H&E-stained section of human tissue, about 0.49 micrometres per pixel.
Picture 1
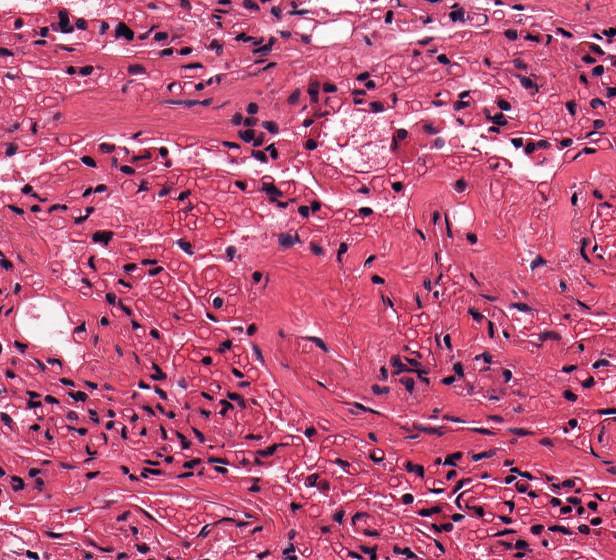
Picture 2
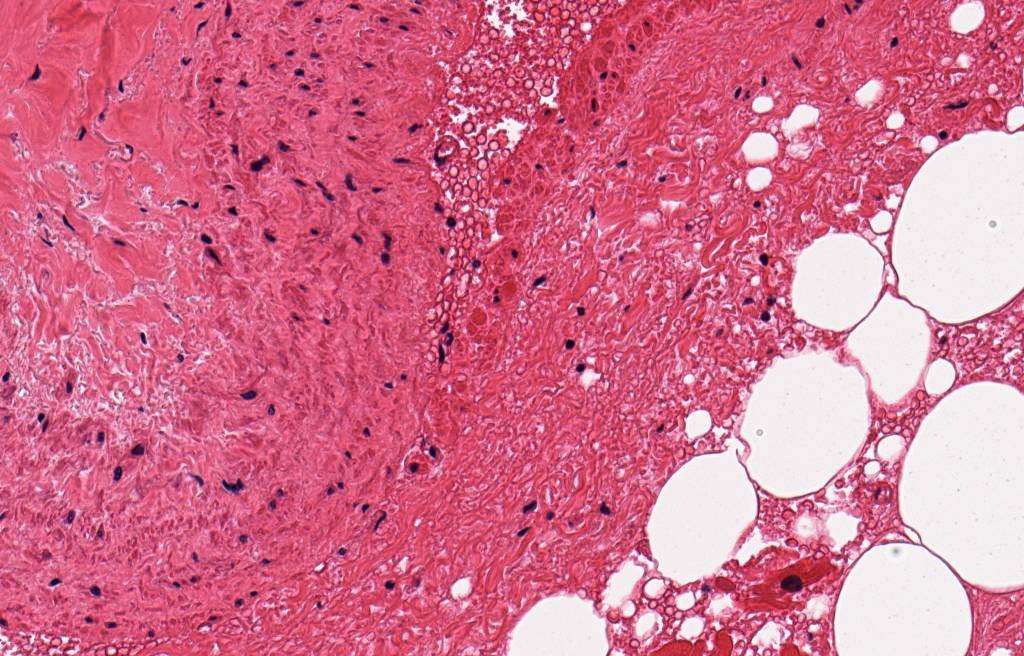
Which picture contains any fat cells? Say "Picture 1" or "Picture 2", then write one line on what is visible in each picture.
Picture 2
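What picture 1 shows: No adipocytes are present in the field.
What picture 2 shows: Dense fibrous tissue fills the left and centre of the field, and fat lies at the right.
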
